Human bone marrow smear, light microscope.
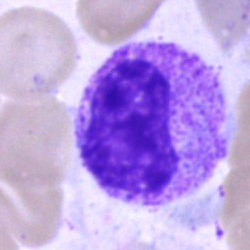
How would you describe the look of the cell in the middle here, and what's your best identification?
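Looking at it, the outline is round and smooth. The nucleus sits off-centre, over toward the left side. I can't make out any distinct nucleolus in that nucleus. The cytoplasm, meanwhile, is packed with fine purple granules. So I'd call this cell a metamyelocyte.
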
